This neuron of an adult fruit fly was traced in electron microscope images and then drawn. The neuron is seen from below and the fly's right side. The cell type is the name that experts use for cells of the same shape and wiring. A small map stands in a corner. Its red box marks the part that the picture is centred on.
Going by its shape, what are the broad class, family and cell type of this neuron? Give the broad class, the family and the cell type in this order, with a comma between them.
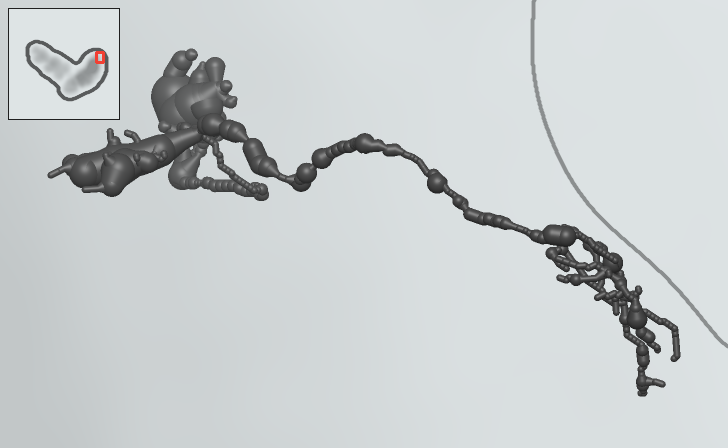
optic-lobe intrinsic neuron, T, T1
